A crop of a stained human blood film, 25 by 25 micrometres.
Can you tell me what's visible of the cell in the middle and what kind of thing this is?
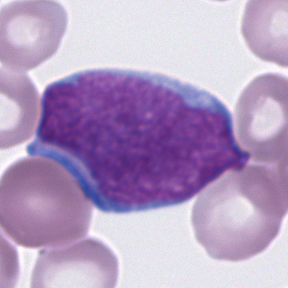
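Right end: a small pointed tip projects. Nucleus a single unlobed mass, following the cell outline. Chromatin finely granular and evenly spread; no coarse clumps. No vacuoles in the cytoplasm. Cell in the middle is a myeloblast.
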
